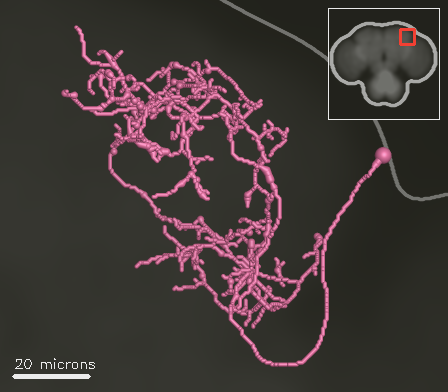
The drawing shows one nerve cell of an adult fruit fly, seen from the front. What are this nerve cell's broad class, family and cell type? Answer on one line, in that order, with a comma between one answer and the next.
central-brain intrinsic neuron, hemilineage LHl1, LHAV4e4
